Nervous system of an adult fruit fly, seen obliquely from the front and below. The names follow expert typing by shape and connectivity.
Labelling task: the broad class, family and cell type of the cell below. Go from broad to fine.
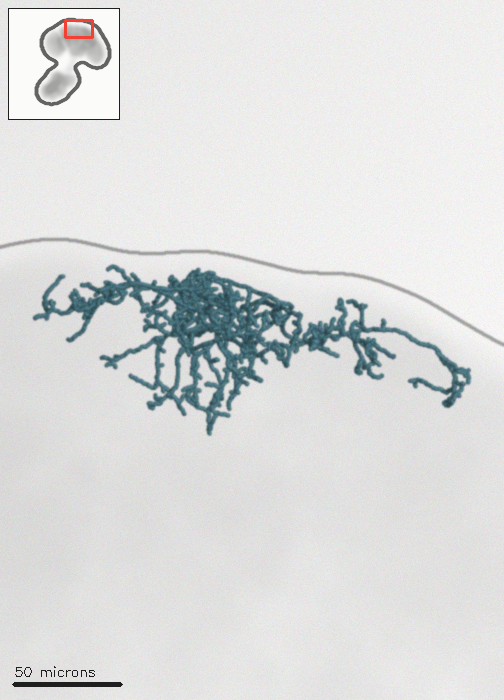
central-brain intrinsic neuron; hemilineage SMPad1; SMP084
